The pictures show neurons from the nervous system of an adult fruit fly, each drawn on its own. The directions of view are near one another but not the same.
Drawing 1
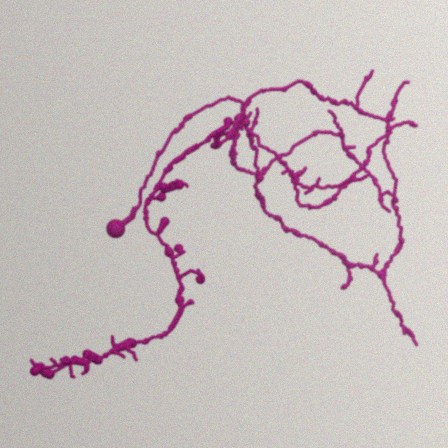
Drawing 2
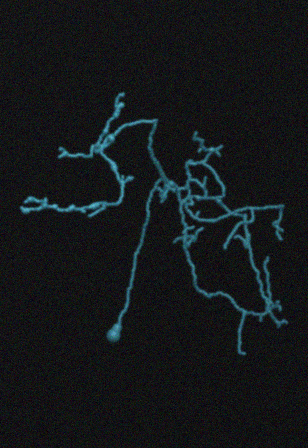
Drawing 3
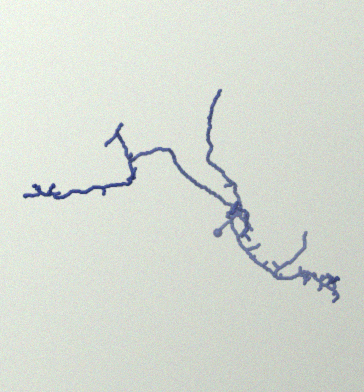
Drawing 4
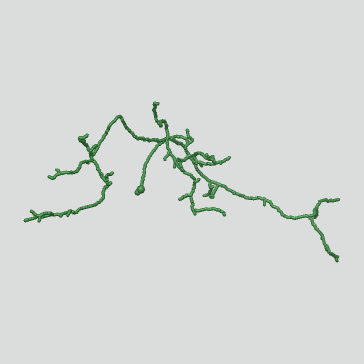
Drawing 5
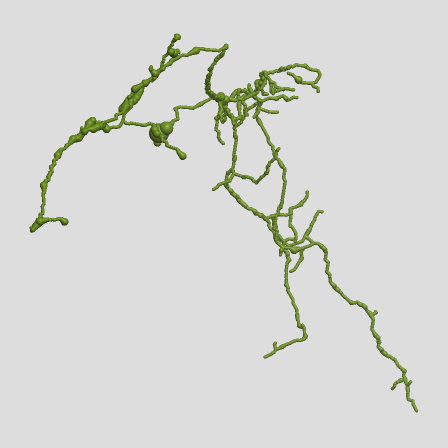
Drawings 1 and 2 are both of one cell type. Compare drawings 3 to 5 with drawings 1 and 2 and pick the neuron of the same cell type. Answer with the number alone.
4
